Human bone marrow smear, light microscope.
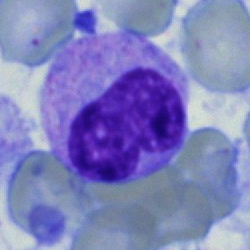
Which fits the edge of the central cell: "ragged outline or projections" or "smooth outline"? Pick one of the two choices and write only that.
Smooth outline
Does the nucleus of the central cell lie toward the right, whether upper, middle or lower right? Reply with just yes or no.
Yes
